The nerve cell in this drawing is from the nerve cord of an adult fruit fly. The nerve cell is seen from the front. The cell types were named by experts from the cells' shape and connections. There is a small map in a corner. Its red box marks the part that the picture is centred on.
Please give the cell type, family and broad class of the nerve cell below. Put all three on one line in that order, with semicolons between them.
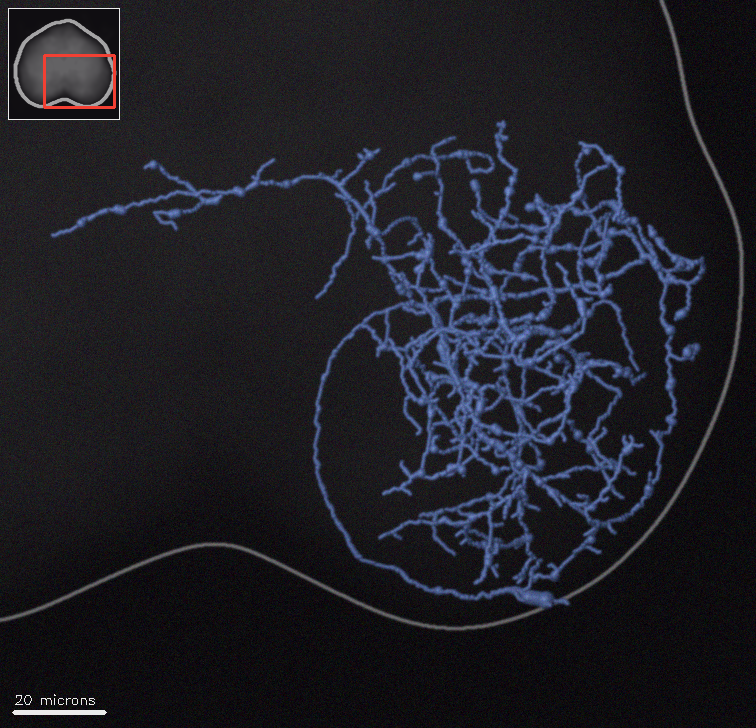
IN20A.22A022; hemilineage 20A.22A; nerve-cord intrinsic neuron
